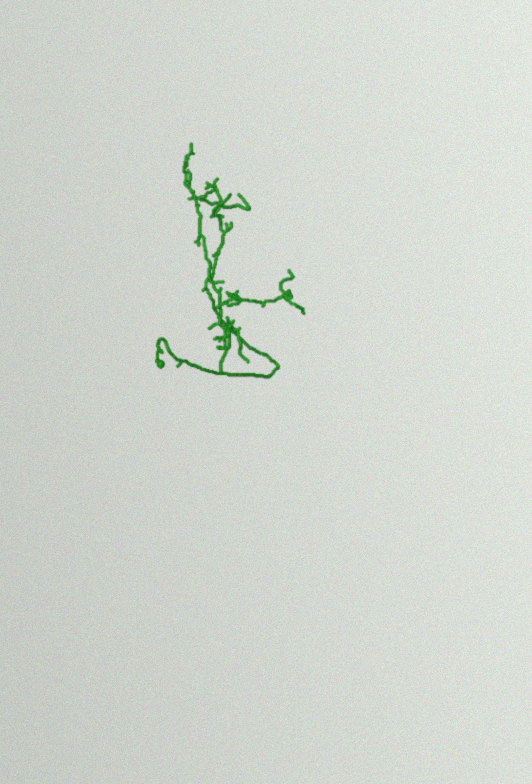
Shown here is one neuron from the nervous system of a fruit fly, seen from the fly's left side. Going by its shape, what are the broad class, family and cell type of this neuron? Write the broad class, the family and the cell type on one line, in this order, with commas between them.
central-brain intrinsic neuron, hemilineage VLPl&d1_lateral, AVLP279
